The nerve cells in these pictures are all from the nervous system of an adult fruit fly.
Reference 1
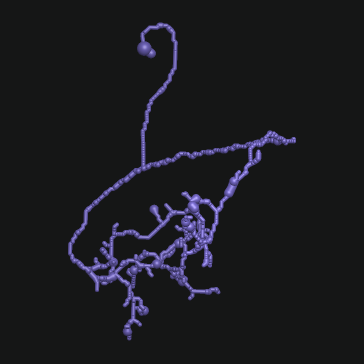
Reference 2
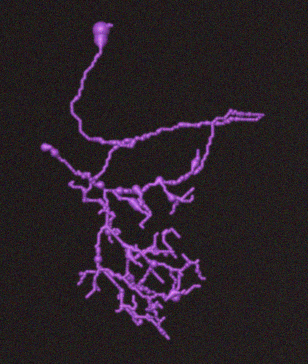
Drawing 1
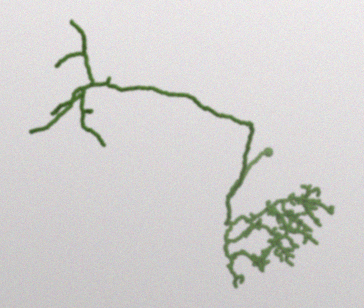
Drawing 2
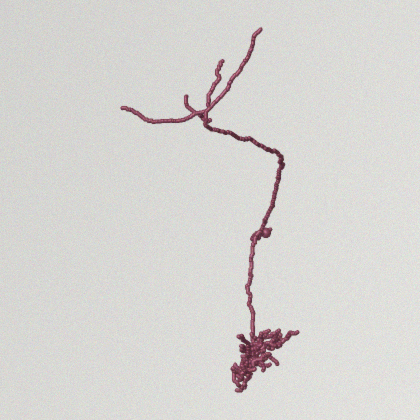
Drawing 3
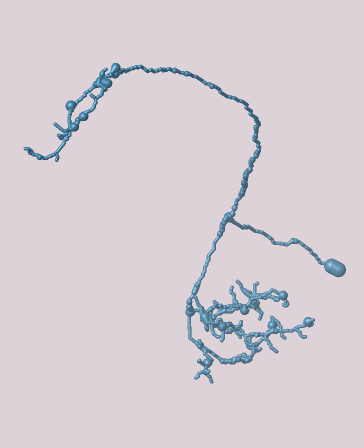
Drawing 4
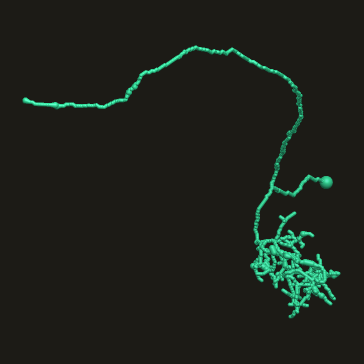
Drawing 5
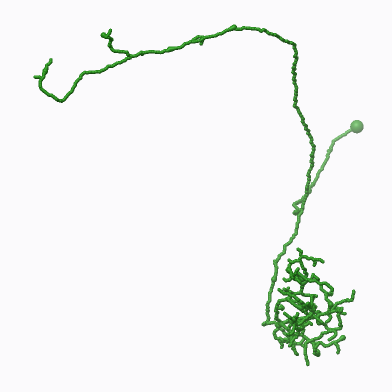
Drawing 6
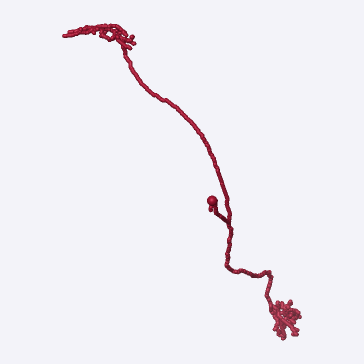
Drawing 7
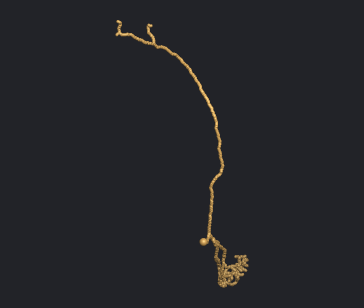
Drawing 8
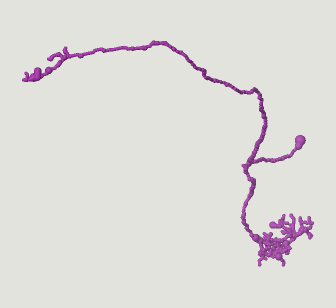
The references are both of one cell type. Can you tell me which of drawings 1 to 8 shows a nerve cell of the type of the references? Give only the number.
3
